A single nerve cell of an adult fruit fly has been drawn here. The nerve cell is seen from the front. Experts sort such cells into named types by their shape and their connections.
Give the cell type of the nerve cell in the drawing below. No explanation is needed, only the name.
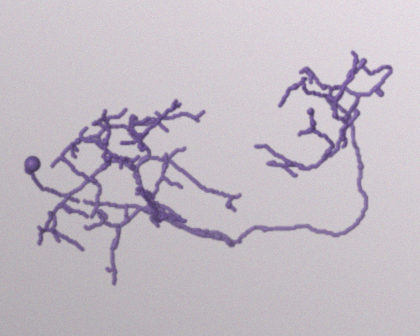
CB1348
